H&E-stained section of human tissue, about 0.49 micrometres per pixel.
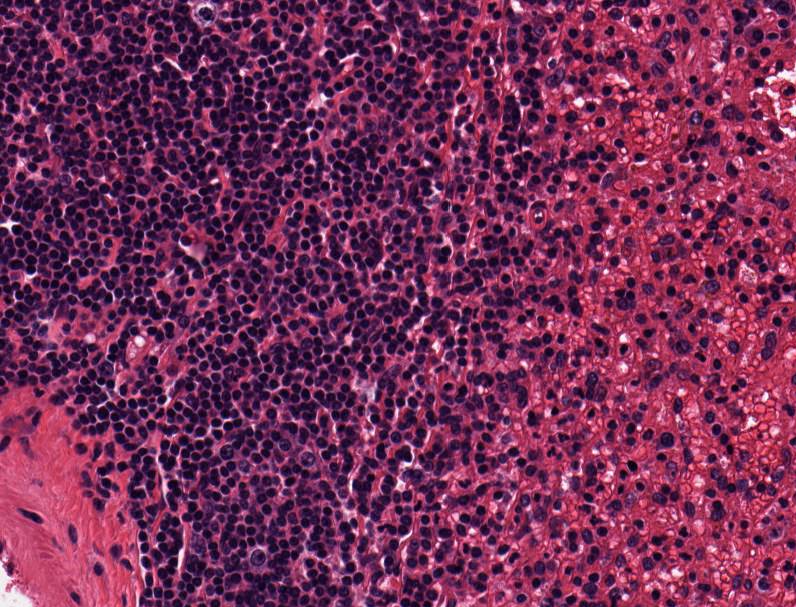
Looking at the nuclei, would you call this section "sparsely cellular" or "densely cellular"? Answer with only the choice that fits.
Densely cellular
